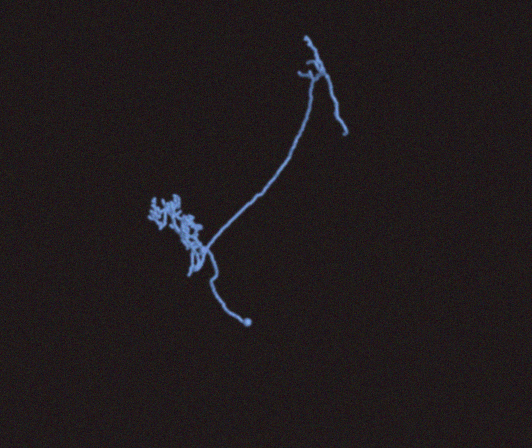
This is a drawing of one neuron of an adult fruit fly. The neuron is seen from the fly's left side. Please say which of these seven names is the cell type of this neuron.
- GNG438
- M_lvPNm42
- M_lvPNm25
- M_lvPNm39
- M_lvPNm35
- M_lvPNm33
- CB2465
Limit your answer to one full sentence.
Classified by cell type, this neuron is M_lvPNm35.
